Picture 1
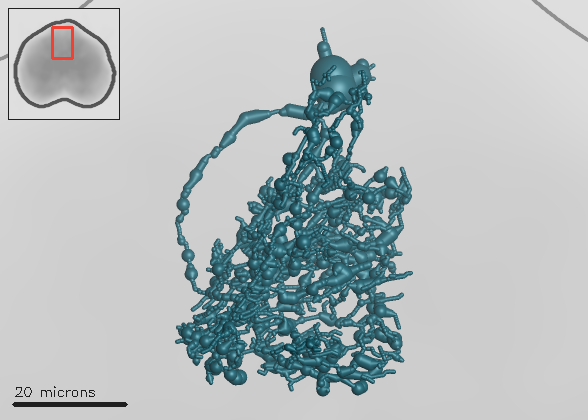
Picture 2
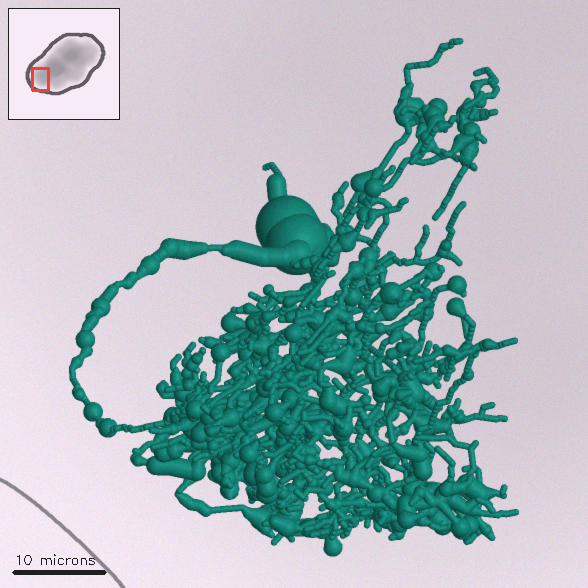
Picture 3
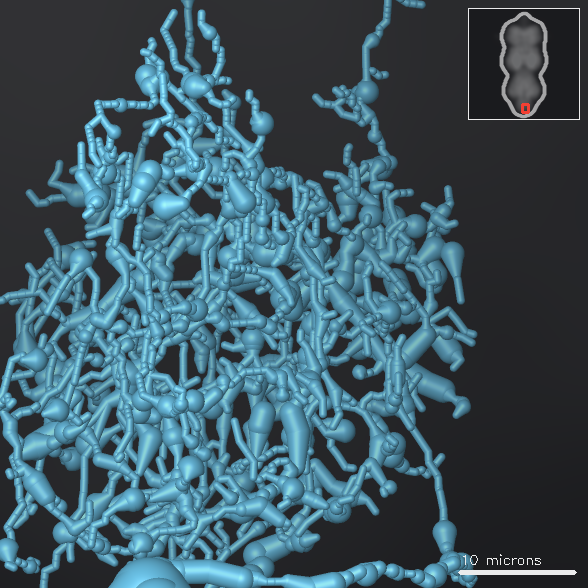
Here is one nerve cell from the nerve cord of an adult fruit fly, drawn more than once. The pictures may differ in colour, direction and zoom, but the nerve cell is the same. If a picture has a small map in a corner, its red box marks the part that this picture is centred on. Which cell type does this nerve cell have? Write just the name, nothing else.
INXXX184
